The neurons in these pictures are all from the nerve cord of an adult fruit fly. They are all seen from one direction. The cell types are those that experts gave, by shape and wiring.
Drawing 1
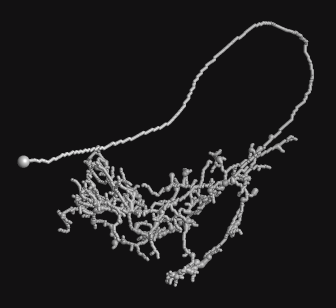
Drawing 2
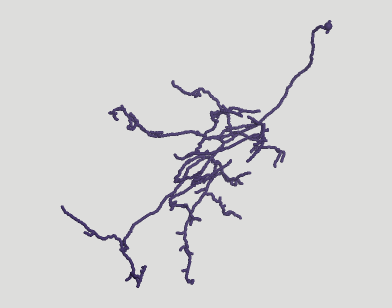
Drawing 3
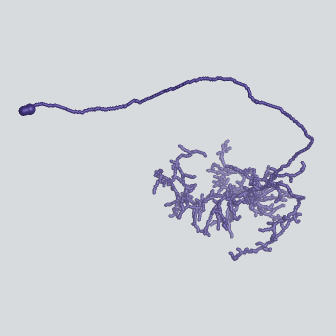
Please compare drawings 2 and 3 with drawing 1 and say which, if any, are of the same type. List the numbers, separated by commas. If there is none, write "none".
3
